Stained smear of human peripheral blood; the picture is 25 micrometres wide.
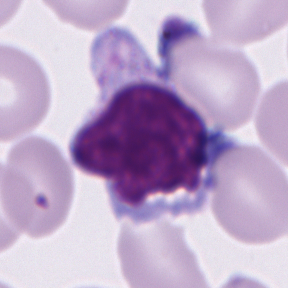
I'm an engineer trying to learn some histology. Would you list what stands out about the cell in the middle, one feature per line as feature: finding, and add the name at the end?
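Nucleus: irregular, angular outline
Cytoplasm colour: pale lavender-blue
Specks: faint, fine, pinkish, above the nucleus
Lower cytoplasmic edge: ragged, frilled
Name: large granular lymphocyte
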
